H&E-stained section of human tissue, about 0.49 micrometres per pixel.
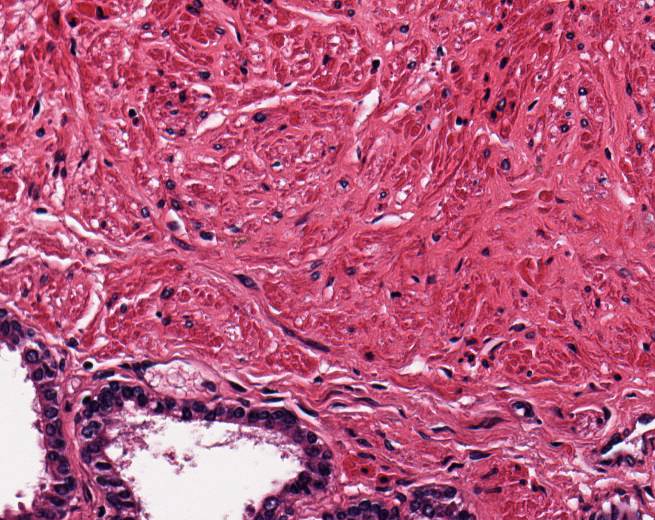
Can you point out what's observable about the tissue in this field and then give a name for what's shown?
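Layout: dense pink stroma fills the upper three quarters; gland profiles lie only along the bottom edge. Stroma: interlacing smooth muscle bundles in many directions, cells with abundant bright pink cytoplasm and elongated dark nuclei. Lower-left gland: epithelium with crowded, dark-staining nuclei. The tissue is prostate.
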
